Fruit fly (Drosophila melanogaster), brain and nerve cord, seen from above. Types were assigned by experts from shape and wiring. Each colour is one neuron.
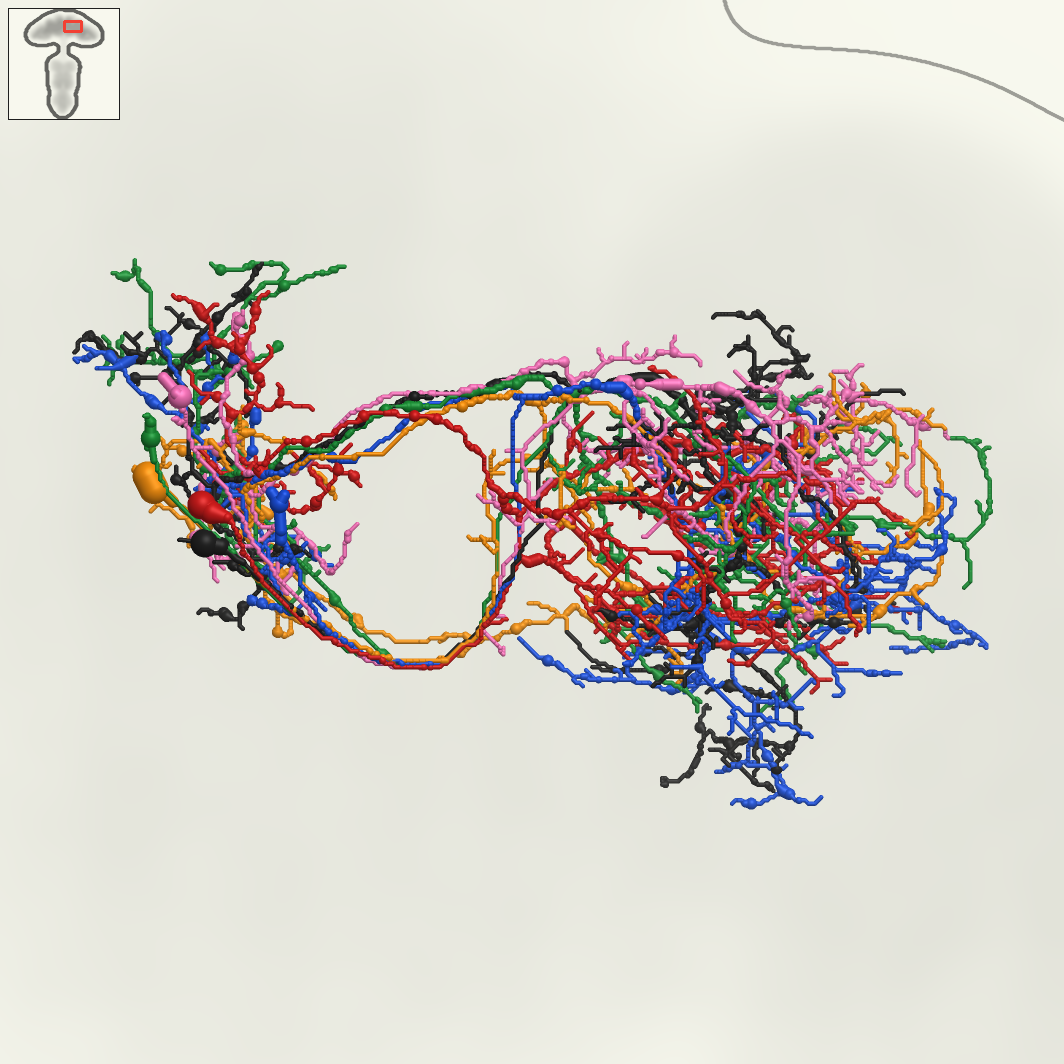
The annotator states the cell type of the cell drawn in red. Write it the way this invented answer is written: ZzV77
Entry: CB1628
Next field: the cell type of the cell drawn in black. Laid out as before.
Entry: CB3121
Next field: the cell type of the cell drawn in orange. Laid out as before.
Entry: CB3120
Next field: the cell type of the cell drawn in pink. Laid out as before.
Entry: CB3043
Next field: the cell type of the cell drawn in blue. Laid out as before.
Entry: SLP429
